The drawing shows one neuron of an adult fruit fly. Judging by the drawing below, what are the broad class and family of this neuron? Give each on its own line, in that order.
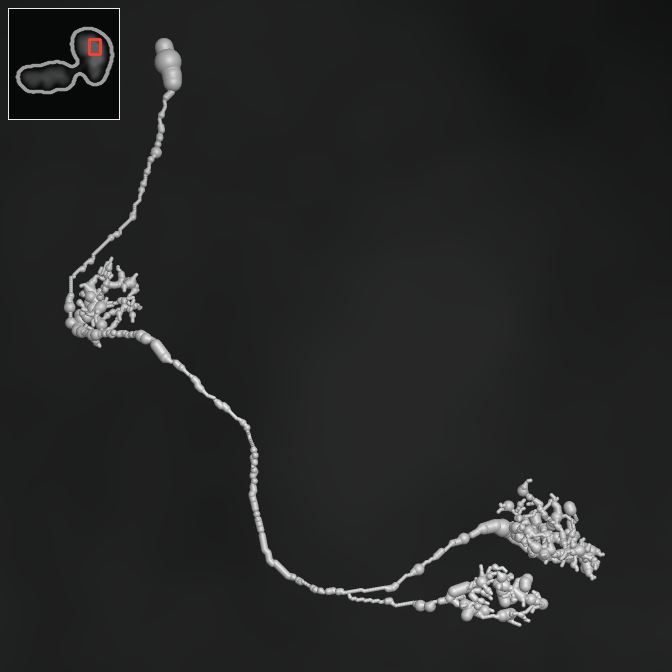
central-brain intrinsic neuron
class CX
